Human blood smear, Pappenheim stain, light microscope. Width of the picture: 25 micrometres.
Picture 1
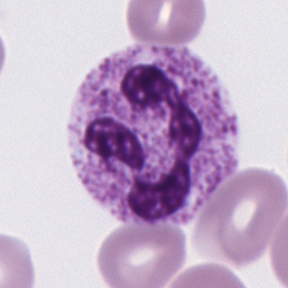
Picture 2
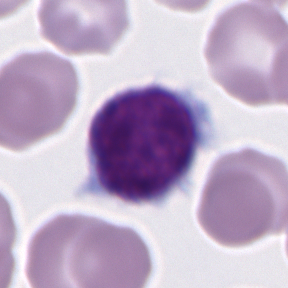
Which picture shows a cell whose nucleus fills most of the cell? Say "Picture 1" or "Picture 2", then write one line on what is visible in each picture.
Picture 2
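What picture 1 shows: The cytoplasm is plentiful and pale pinkish-lilac.
What picture 2 shows: The nucleus fills almost the whole cell.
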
